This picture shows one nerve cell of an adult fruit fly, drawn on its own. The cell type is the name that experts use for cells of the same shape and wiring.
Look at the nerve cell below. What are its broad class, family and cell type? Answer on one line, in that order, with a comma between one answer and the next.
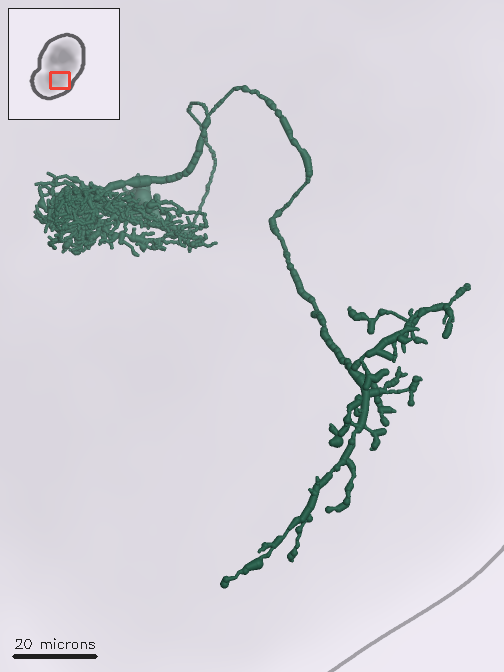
central-brain intrinsic neuron, MBON, MBON07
